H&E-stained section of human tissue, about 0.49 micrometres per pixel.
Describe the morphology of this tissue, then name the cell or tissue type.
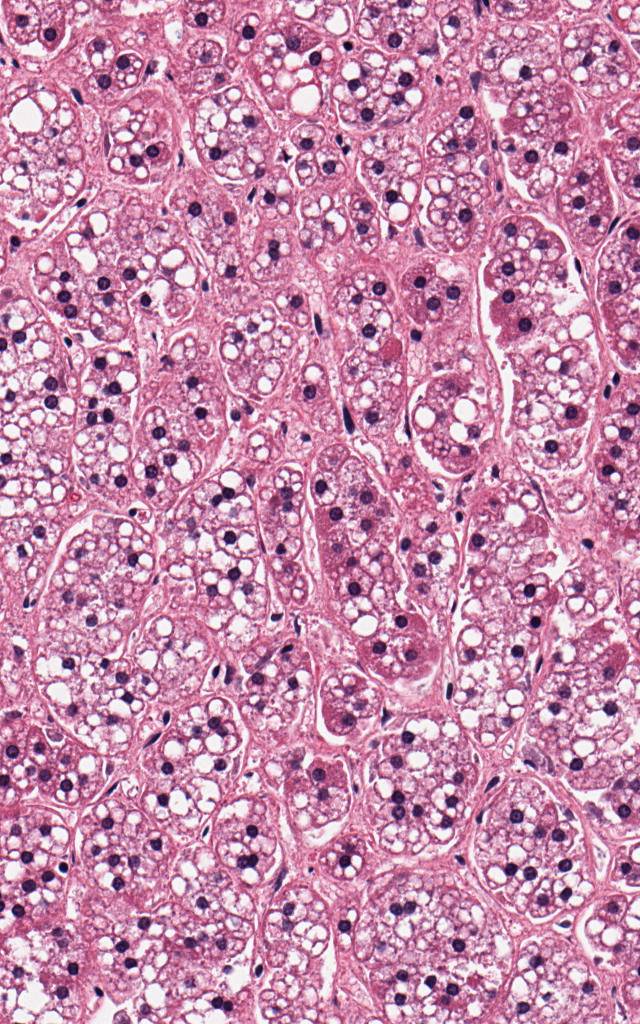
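Start with the nests: their cells have small, round, darkly stained nuclei. Now follow the thin septa between them, where elongated, spindle-shaped nuclei are scattered. A minority, some in the centre and lower centre, have denser pink cytoplasm with few vacuoles. You won't find gland lumens within the nests. This is adrenal gland.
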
